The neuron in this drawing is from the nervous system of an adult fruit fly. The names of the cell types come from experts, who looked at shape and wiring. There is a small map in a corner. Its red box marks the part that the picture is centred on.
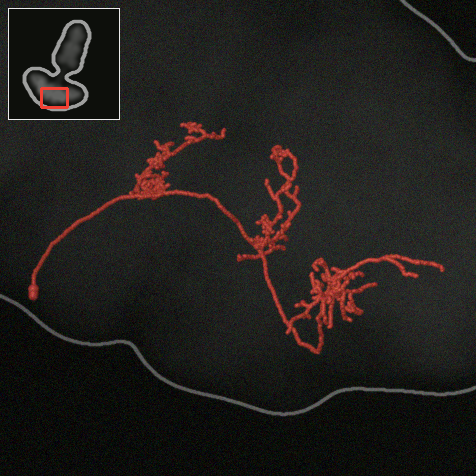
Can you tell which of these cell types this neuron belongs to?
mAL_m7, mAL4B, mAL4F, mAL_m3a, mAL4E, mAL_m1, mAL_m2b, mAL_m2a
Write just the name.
mAL_m3a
